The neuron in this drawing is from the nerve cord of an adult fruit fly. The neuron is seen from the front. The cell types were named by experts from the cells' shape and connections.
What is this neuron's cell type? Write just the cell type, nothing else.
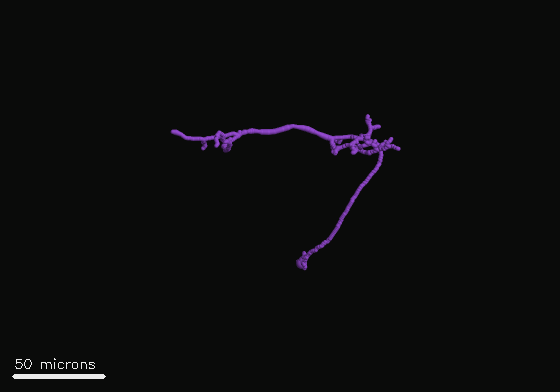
IN06A022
